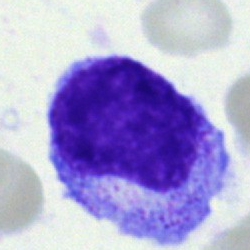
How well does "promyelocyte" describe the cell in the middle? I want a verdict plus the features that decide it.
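Not a promyelocyte, I'm afraid: what you are looking at is a myelocyte. Look at the nucleus: no nucleolus can be seen in it, and its chromatin stains dense and dark purple.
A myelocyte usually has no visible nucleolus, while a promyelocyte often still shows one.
That missing nucleolus is what tells against promyelocyte and for myelocyte. Otherwise the cell is oval with a slightly irregular edge, its cytoplasm holds no vacuoles, and pale grey red cells lie near it without touching.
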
